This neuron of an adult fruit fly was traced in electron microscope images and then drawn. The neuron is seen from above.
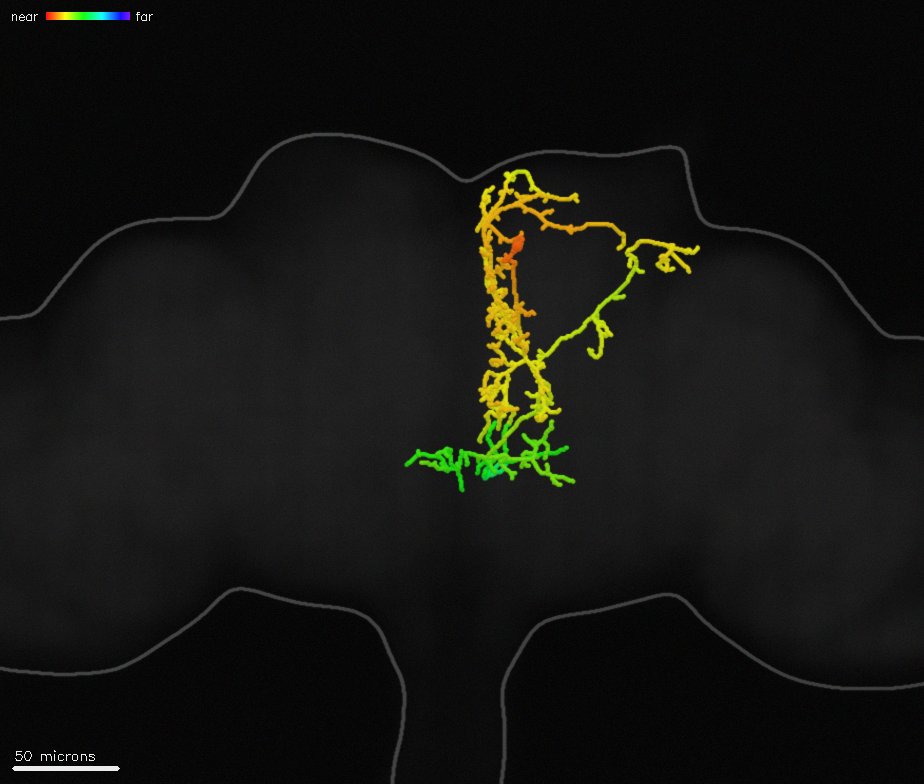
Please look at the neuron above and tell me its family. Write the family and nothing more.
hemilineage SMPad2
